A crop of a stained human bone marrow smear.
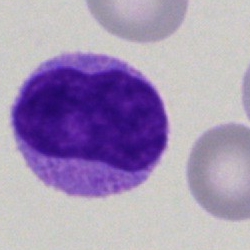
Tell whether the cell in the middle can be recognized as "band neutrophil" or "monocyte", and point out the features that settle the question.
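It is a monocyte rather than a band neutrophil. The nucleus fills most of the cell, lies toward its upper side and has a shallow notch in its upper edge. Most of the cytoplasm forms a crescent below the nucleus and contains fine lilac granules.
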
